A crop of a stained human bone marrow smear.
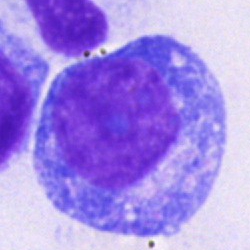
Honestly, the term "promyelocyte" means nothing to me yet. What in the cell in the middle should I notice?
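The chromatin is the part that sits best with a promyelocyte: it is fine and evenly spread, not clumped into coarse blocks.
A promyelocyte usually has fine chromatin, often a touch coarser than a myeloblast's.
Beyond that, the nucleus lies off-centre toward the upper left of the cell. The cytoplasm stains blue and forms a broad rim, widest on the lower right side.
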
